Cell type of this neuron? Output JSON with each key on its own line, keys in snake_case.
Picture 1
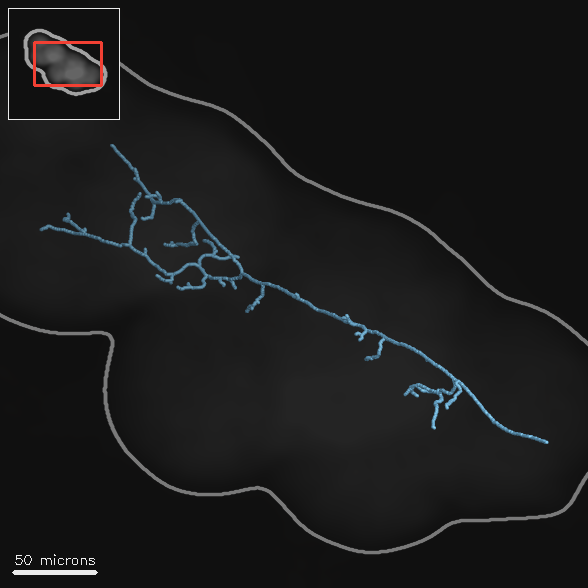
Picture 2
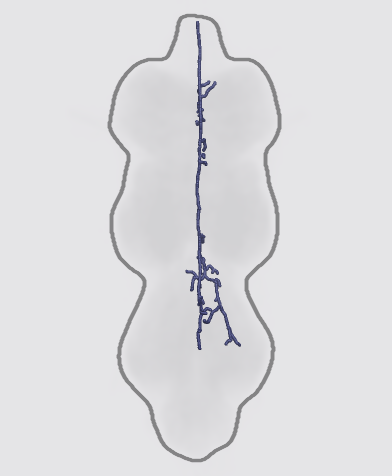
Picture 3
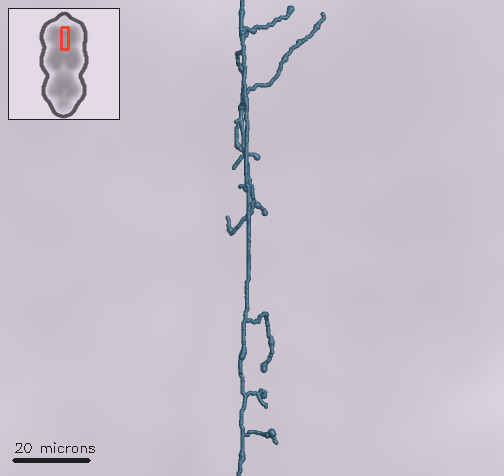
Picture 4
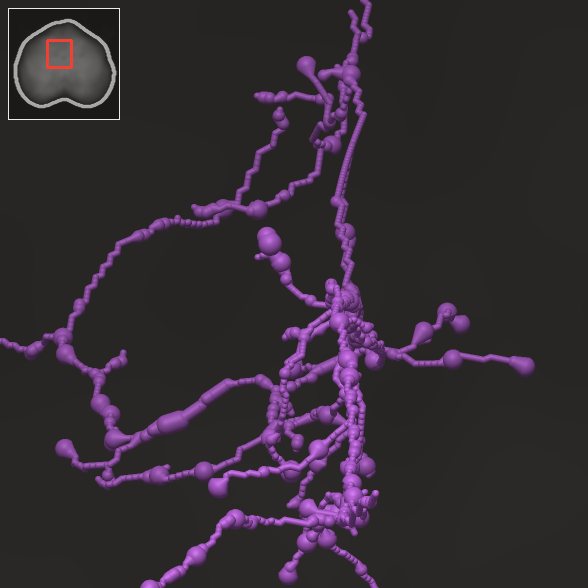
{
 "cell_type": "DNp46"
}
